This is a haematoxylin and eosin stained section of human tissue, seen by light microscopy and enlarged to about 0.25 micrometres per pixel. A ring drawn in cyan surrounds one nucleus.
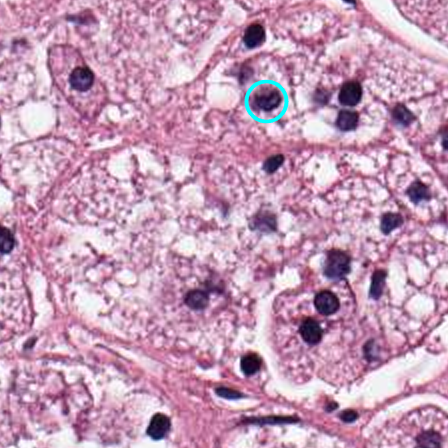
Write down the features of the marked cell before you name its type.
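The nucleus is about the same size as the neighbouring nuclei, not noticeably larger. The cytoplasm around the nucleus is pale pink and foamy, full of small clear vacuoles. The cell's own border is hard to make out; it blends into the similar vacuolated cells beside it, within a group framed by thin pink strands. It is an adrenal cortical cell.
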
